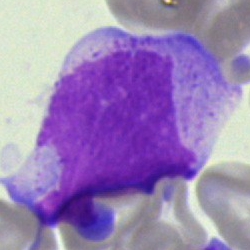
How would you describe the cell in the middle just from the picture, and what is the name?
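Checking each point in turn, the cell outline is irregular and angular rather than round. The nucleus fills most of the cell, and its outline is likewise irregular and angular. The cytoplasm is pale lilac-blue, with fine purple granules scattered through it. Last comes the name: this cell is a blast.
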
